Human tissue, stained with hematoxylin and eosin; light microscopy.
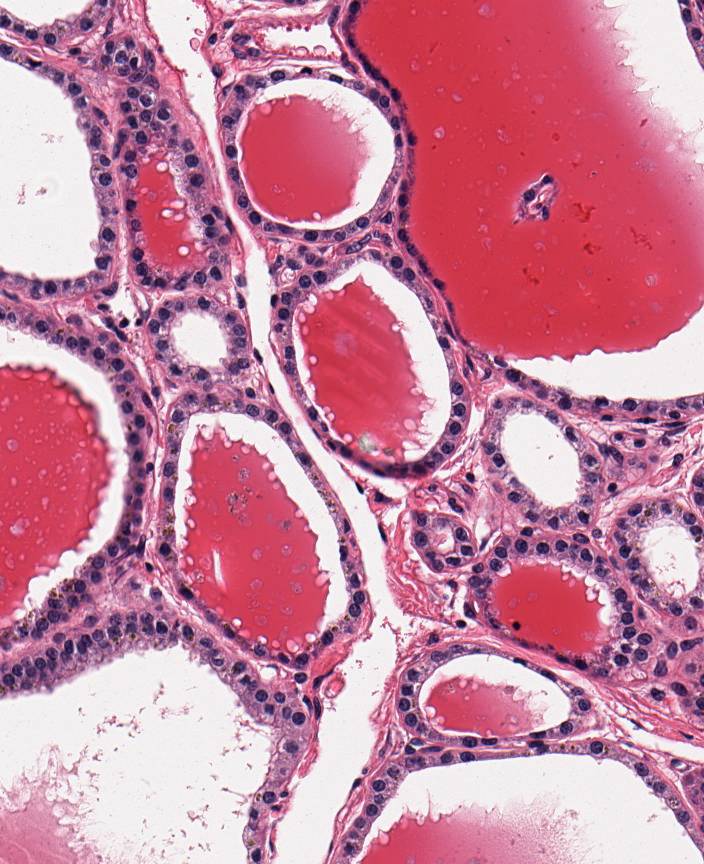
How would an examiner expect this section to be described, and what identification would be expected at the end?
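You'll see the field is packed with closed follicles, round to oval and of widely varying size, with the biggest one sitting in the upper right. Each is lined by a single layer of cuboidal epithelial cells, and their nuclei are round, dark-staining and fairly even in size. This is thyroid.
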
